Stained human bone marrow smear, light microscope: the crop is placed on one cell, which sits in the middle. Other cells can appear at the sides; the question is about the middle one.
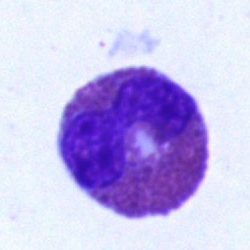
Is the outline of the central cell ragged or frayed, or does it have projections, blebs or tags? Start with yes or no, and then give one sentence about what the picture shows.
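No. The cell outline is round and smooth, with no surface projections.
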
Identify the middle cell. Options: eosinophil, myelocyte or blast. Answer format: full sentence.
The cell positioned in the middle of the field is an eosinophil.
